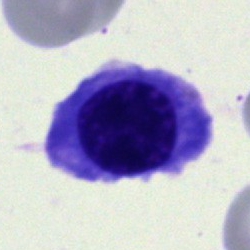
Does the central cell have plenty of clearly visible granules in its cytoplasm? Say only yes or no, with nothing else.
No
